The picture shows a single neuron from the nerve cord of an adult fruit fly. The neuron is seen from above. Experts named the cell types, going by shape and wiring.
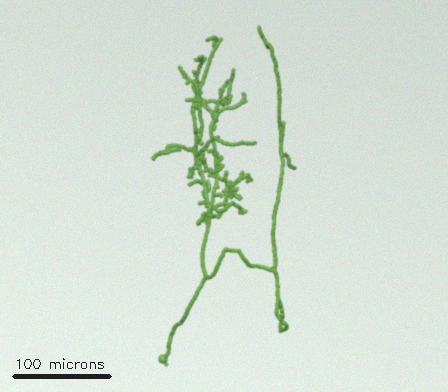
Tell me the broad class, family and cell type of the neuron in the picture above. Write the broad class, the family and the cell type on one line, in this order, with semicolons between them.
nerve-cord intrinsic neuron; hemilineage 08B; IN08B063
